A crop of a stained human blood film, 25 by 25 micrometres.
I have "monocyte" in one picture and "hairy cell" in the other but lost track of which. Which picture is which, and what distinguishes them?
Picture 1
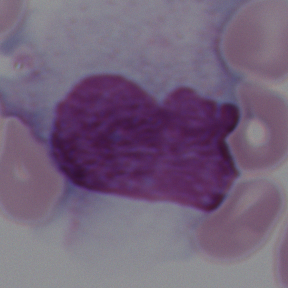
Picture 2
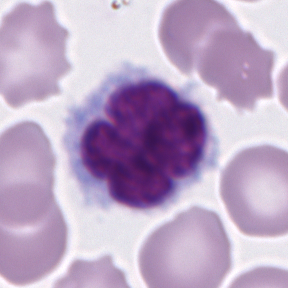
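Picture 1 shows a monocyte, and picture 2 shows a hairy cell. The cytoplasm differs most clearly. In the monocyte it is pale greyish blue with fine, faint pinkish-purple granules scattered through it. In the hairy cell it is pale blue-grey and has no distinct coloured granules.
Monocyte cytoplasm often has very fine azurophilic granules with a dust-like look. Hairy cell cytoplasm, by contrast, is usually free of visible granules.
The edges also differ. The hairy cell has a ragged edge with fine, wispy projections, while the monocyte's outer cytoplasmic border is faint and runs beyond the top of the frame. The monocyte's nucleus has an irregular, folded outline with a notch in its upper edge. In the hairy cell, the chromatin is dark purple and coarsely clumped. Neither nucleus has a visible nucleolus: no distinct nucleoli stand out in the monocyte, and none can be seen in the hairy cell.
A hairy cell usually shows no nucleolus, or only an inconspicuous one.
The hairy cell is about 13 micrometres across. Its nucleus is about 11 micrometres across and fills about 70% of the cell's area. Red cells lie against the monocyte on its left and right sides. Among the hairy cell's neighbours, some red cells at the top have spiky, crenated edges.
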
